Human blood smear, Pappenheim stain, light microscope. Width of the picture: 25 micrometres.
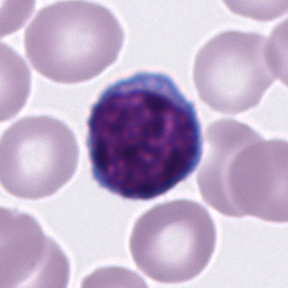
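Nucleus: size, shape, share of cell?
Round, about 10 micrometres across, filling about 80% of the cell's area; the cell itself is about 11 micrometres across, roughly round but slightly uneven in outline.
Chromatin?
Dark purple, densely clumped.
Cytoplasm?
Rim widest along the top; no vacuoles visible.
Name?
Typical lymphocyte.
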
